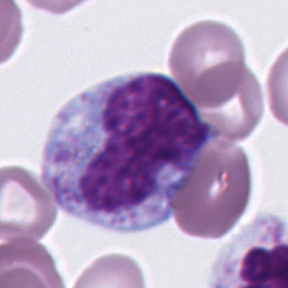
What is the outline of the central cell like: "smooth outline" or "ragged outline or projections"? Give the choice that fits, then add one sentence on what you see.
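Smooth outline. The cell outline is roughly oval and smooth.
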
